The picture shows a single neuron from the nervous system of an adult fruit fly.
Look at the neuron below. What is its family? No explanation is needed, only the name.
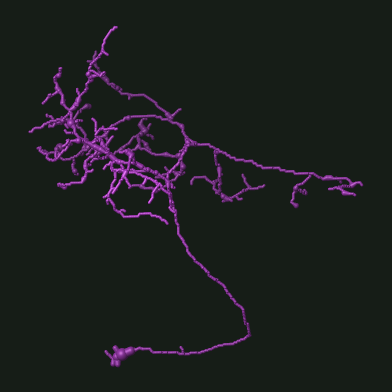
hemilineage 13B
